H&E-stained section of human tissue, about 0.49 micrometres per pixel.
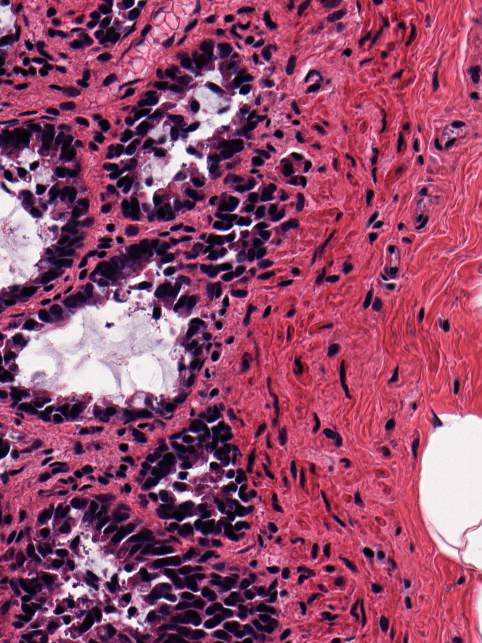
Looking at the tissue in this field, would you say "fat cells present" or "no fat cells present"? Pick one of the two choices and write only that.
Fat cells present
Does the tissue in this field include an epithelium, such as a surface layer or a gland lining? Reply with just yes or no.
Yes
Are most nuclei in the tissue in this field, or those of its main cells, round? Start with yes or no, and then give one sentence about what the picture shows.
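No. The epithelial nuclei are dark, elongated and crowded, with many overlapping one another.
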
